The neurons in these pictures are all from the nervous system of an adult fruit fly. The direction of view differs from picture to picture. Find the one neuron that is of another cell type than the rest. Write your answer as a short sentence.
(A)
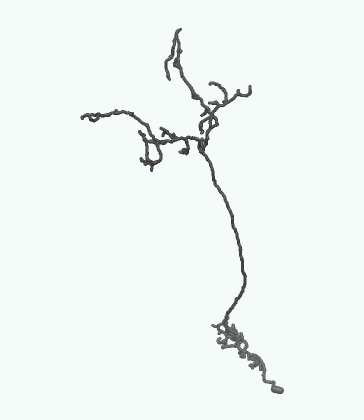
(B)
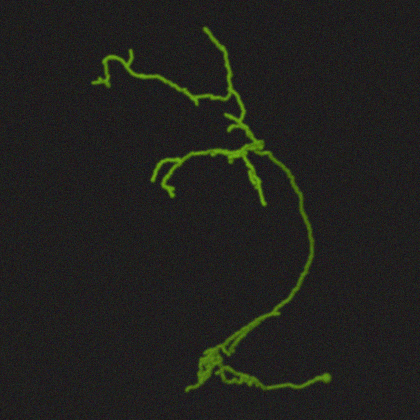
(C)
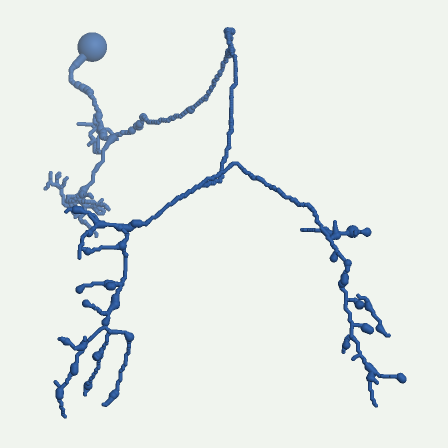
The neuron in picture C is of another cell type than the rest.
